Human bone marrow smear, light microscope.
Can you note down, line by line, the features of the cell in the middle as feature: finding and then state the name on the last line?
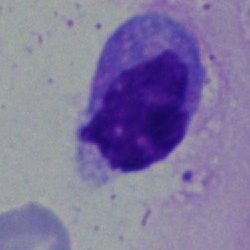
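Position: nucleus low in the cell, most cytoplasm above it
Outline: irregular, with a bulging lobe at lower left
Cytoplasm: stained blue above the nucleus
Periphery: pale, frayed and foamy at lower left
Name: monocyte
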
